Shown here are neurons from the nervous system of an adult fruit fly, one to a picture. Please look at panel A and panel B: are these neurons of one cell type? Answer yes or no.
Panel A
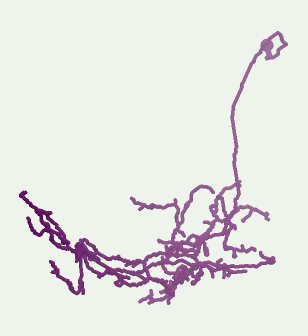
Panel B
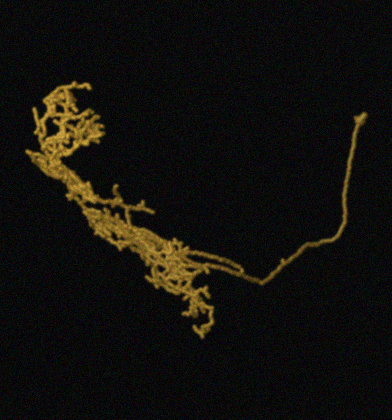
no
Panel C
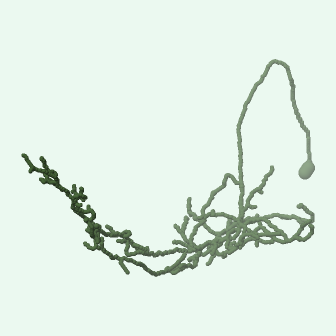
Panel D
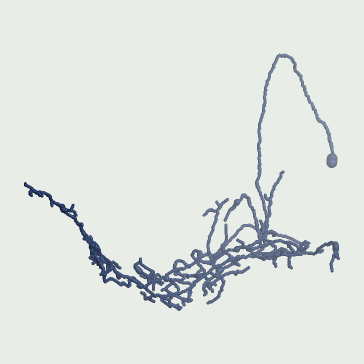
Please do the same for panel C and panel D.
yes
